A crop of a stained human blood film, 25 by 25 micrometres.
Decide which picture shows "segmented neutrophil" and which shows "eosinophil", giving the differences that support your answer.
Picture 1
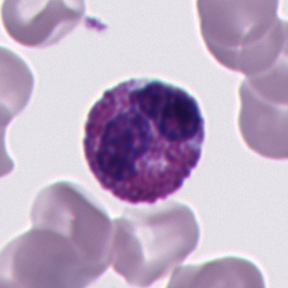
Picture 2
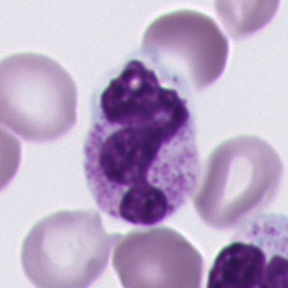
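Let's start with the names: the eosinophil is in picture 1 and the segmented neutrophil is in picture 2. Now look at the outlines. The eosinophil is round, and its edge is finely bumpy where granules reach the surface, while the segmented neutrophil is oval and taller than it is wide. In the eosinophil the cytoplasm is packed with coarse granules and looks reddish-purple overall; in the segmented neutrophil it is pale pinkish-lilac, with fine, small violet granules scattered through it.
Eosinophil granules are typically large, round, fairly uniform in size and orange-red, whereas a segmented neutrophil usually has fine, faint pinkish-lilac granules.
See how the two nuclei agree: in both, the chromatin is dark purple and clumped, densely in the eosinophil and coarsely in the segmented neutrophil, and neither shows nucleoli. One small detail belongs to the segmented neutrophil alone, a pale dot in the upper part of its nucleus. The eosinophil measures about 11 micrometres across. And don't take the small platelet near the top left of picture 1 for part of the cell; it lies away from it.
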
